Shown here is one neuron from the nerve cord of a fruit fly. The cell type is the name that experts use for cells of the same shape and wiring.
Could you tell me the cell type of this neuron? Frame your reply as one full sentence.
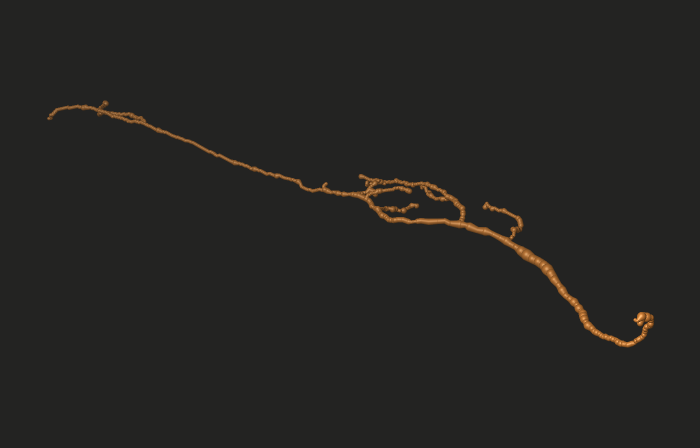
The neuron is a member of cell type SNpp55.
